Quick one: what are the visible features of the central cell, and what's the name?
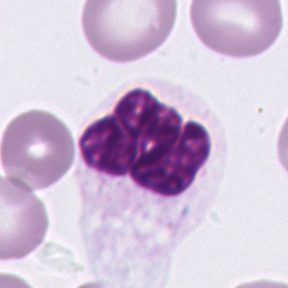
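Look up top first: that's where the nucleus sits. The cytoplasm is a pale lavender-grey, and it's full of small pale clear spots, which give it a foamy look. Lower down, the outline pulls out into a tapering extension that runs off the bottom edge of the picture. It's a segmented neutrophil.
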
